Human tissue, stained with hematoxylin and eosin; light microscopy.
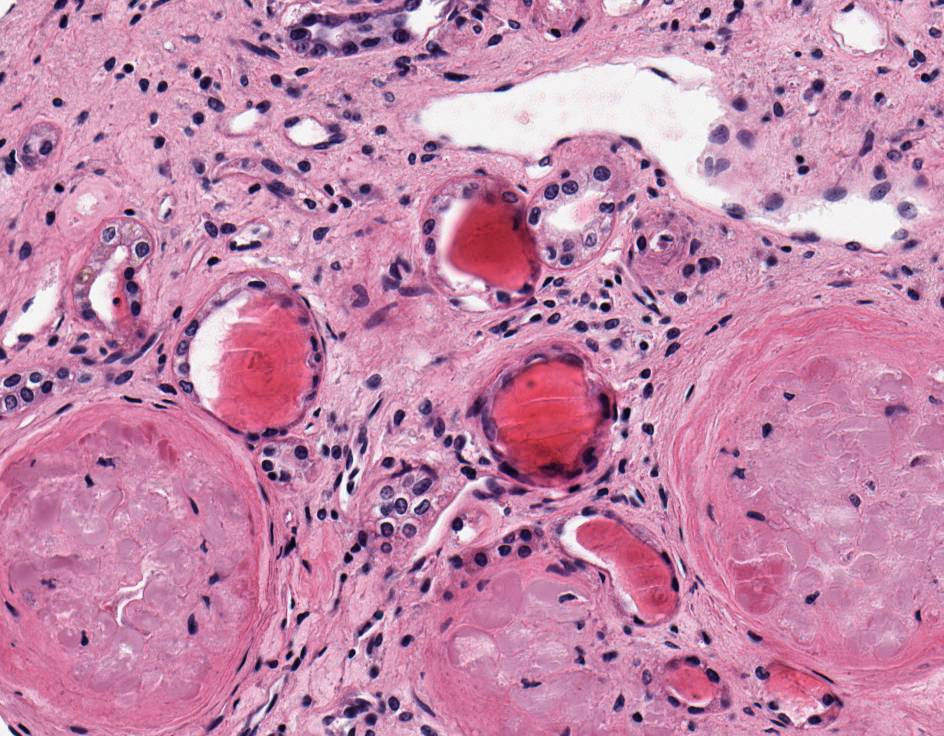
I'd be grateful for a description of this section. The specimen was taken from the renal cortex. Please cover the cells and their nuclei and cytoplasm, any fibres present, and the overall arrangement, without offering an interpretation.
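The field contains large rounded structures, each with a concentrically layered fibrous rim surrounding a pale, glassy, lobulated interior that holds few nuclei. Between them, the stroma is pink and fibrous, with scattered small dark nuclei. An irregular, elongated empty white space crosses the upper right part of the field. No fat cells are present anywhere.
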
